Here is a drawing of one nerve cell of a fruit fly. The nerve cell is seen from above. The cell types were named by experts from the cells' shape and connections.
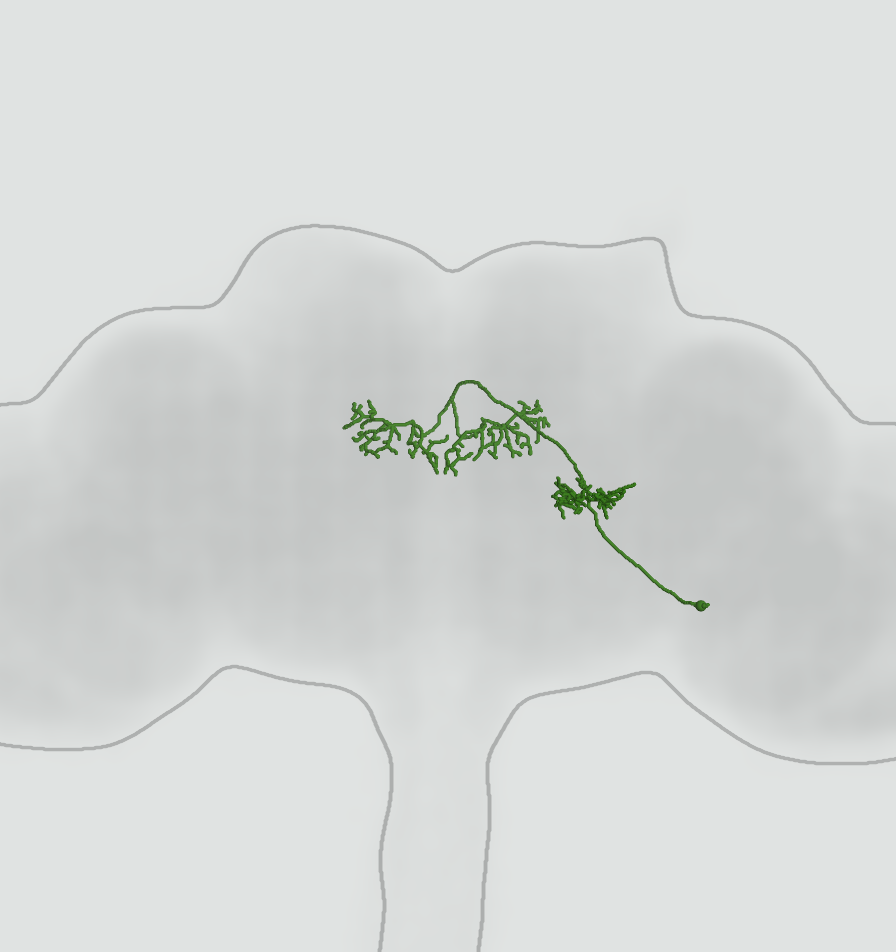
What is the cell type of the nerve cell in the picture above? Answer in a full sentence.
The cell type is FB7L.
